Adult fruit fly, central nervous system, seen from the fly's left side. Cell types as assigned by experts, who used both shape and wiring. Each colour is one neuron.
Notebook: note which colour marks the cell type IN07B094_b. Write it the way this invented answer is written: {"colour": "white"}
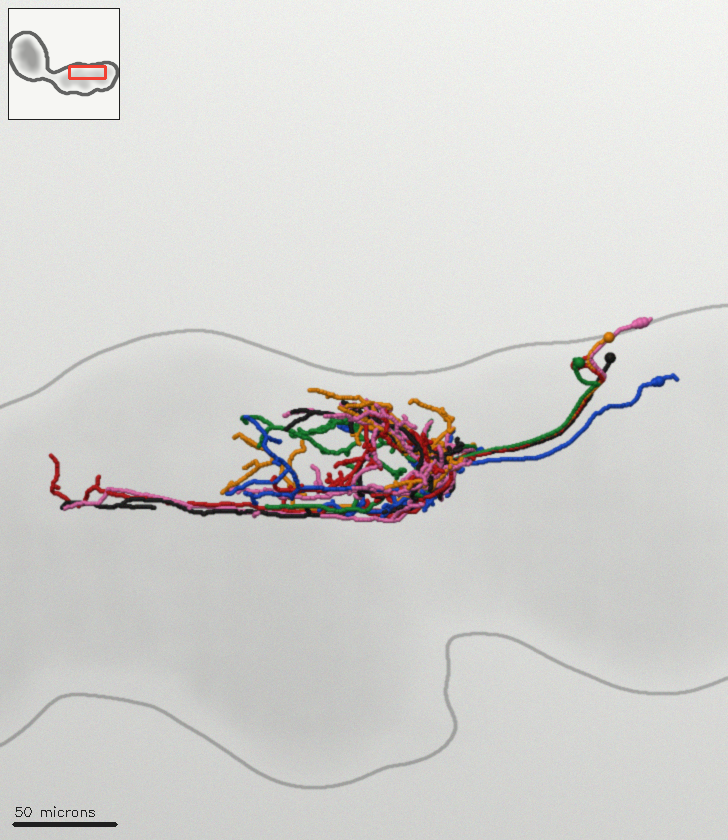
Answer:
{"colour": "pink"}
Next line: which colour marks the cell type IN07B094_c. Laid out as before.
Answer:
{"colour": "blue"}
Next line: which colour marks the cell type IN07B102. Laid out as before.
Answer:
{"colour": "green"}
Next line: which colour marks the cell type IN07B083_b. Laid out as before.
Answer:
{"colour": "orange"}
